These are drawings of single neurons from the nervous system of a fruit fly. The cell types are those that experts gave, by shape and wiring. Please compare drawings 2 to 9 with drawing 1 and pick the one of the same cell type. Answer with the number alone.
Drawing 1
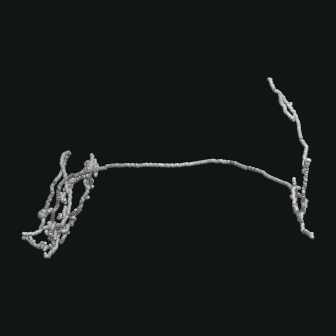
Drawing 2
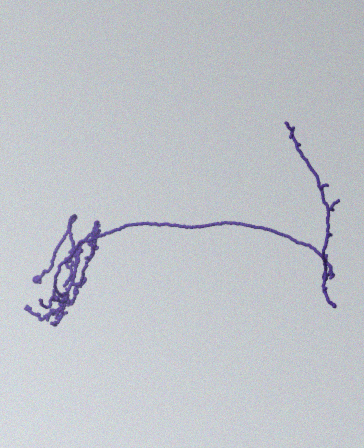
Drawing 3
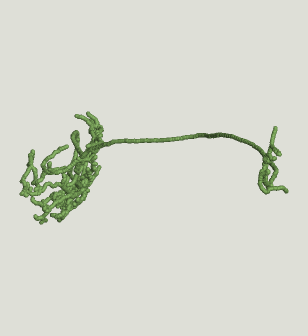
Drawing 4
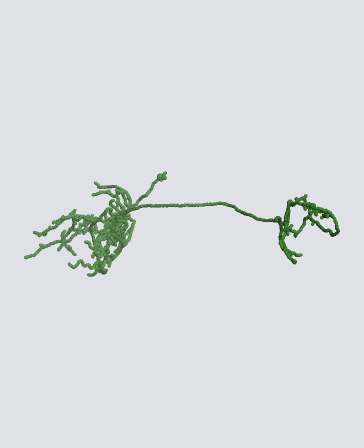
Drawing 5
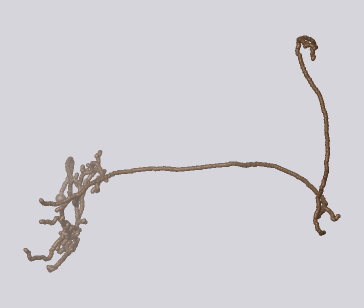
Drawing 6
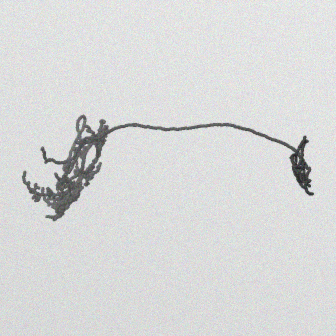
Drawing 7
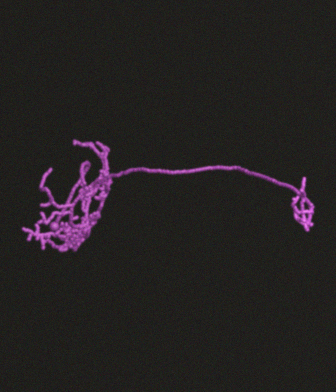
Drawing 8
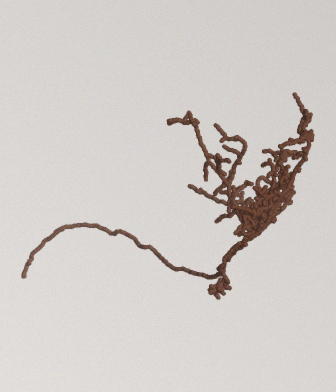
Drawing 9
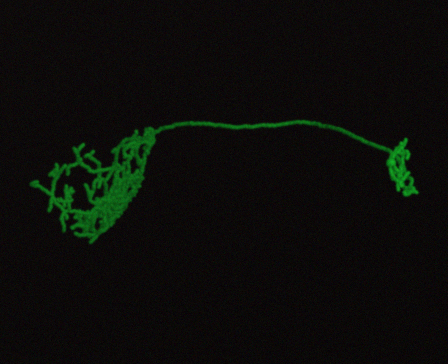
2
